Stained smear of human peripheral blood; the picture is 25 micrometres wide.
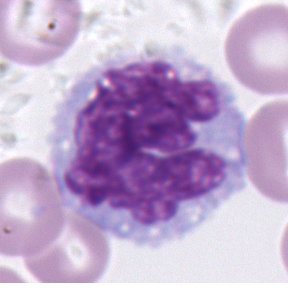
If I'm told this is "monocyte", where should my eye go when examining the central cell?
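In this monocyte, several small clear vacuoles lie in the cytoplasm near the cell edge.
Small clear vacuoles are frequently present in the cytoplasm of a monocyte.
The vacuoles therefore go with the name. The cytoplasm around them is pale greyish-blue. The nucleus is irregular and folded into several overlapping lobes, and its chromatin is purple, with a lacy, uneven texture rather than solid dark masses.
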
